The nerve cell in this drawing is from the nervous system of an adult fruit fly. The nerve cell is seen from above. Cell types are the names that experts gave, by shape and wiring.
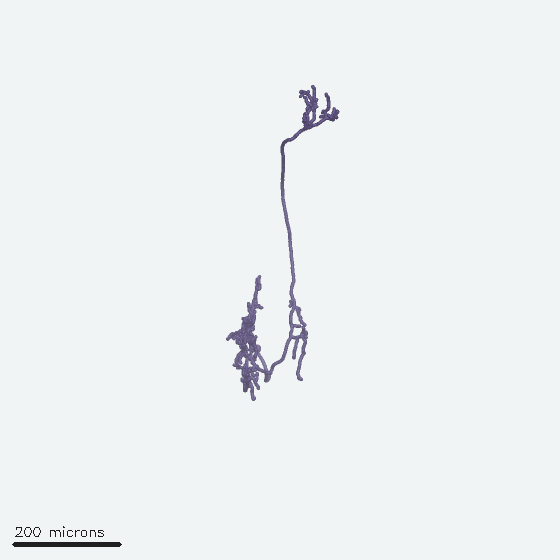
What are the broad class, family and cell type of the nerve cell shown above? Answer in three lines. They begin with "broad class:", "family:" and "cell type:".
broad class: ascending neuron
family: hemilineage 06B
cell type: AN06B090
